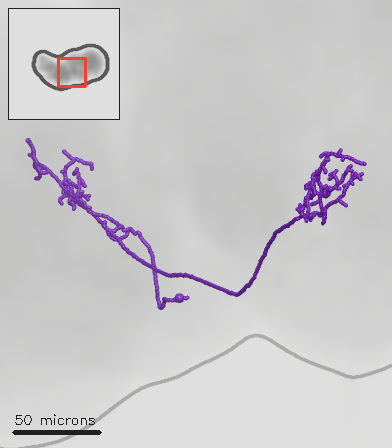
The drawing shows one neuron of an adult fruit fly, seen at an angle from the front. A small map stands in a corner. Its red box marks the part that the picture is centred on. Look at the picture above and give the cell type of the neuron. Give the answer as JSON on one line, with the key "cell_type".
{"cell_type": "AN16B116"}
